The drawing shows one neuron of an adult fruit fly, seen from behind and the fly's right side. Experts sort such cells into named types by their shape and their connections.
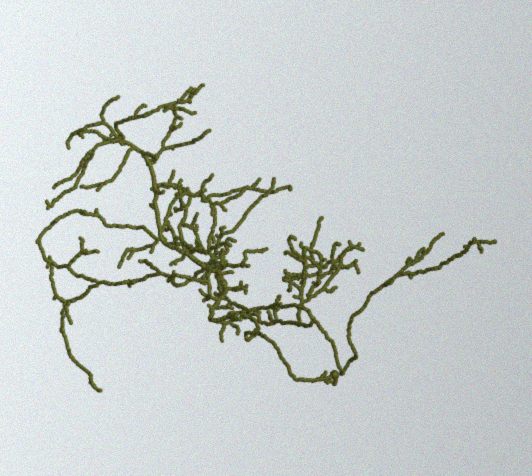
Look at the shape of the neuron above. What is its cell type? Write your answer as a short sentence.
The cell type is CL356.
